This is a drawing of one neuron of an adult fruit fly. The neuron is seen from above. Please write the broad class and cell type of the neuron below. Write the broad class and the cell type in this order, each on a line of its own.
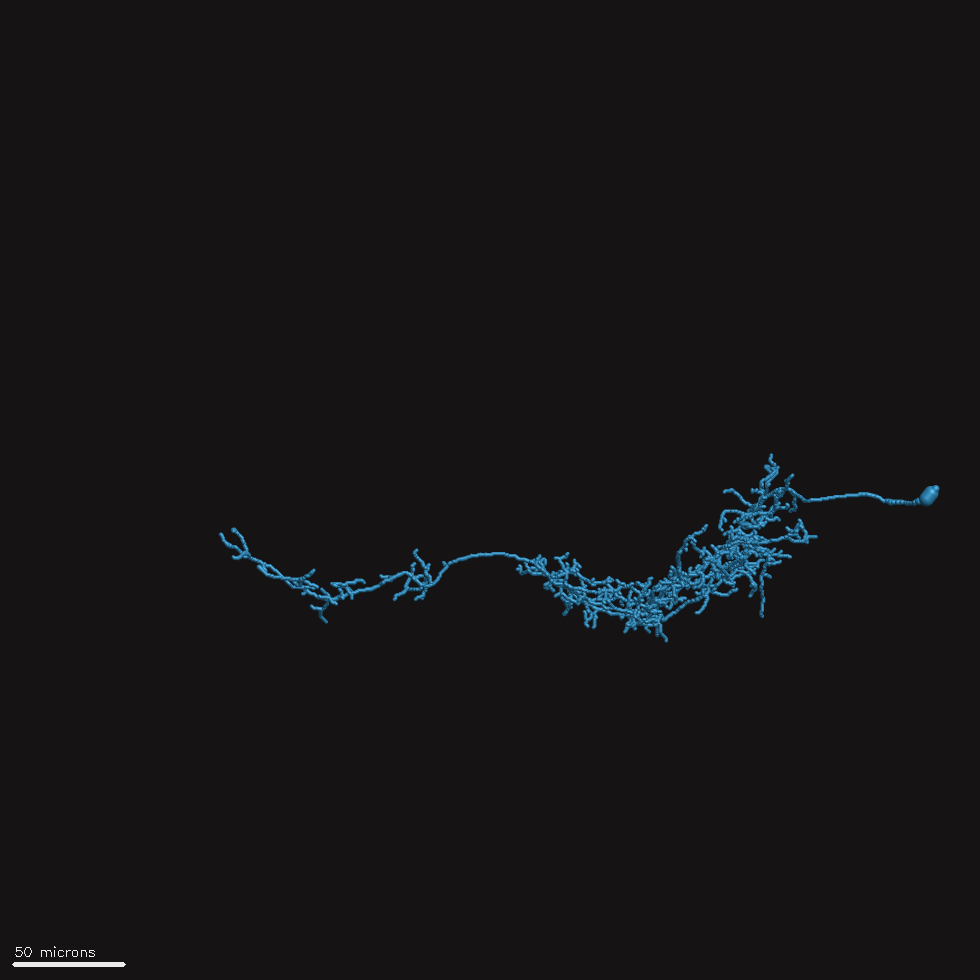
central-brain intrinsic neuron
PLP005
